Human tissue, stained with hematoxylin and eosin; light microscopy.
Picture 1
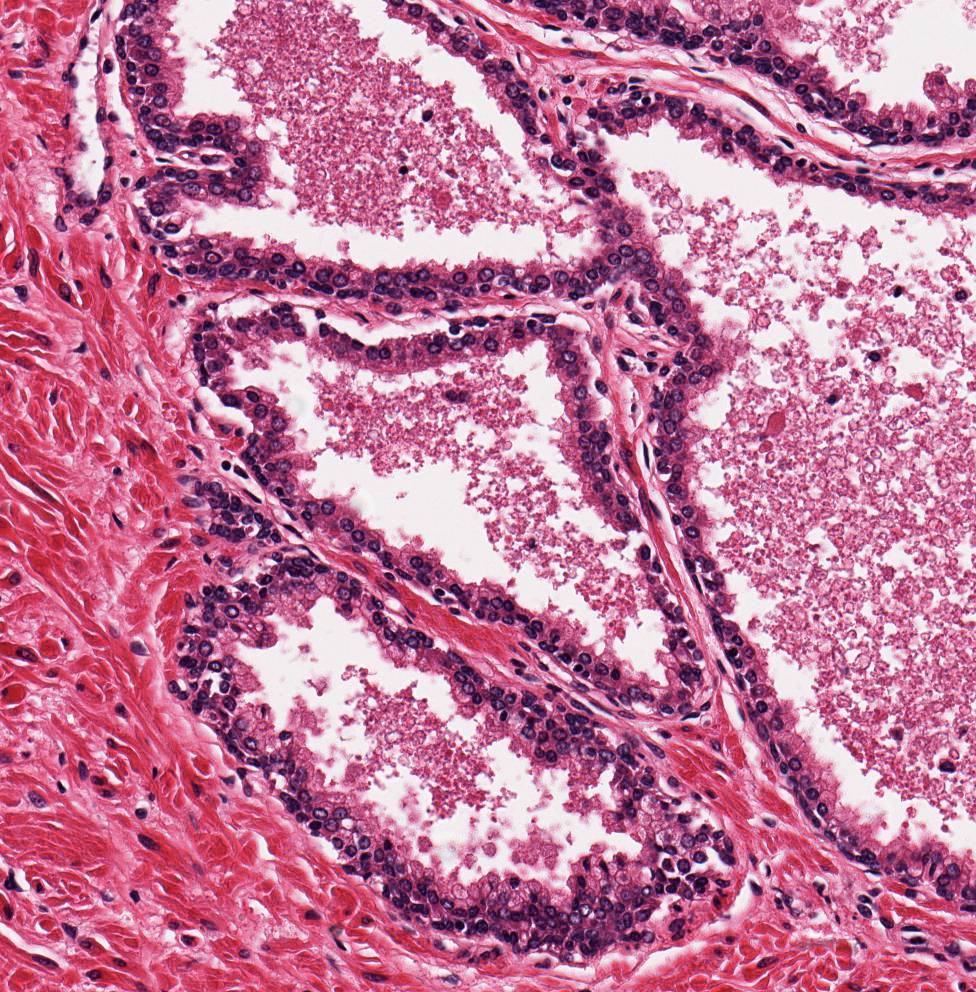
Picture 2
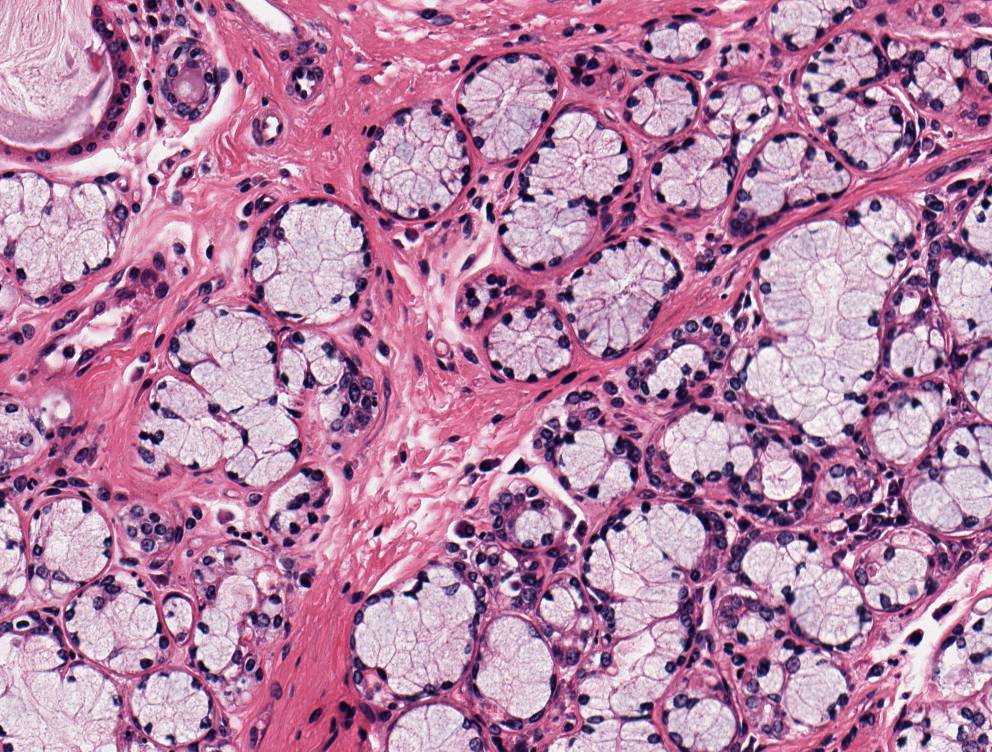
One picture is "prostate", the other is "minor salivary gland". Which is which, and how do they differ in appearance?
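Of the two, picture 1 shows prostate and picture 2 minor salivary gland. The prostate glands are lined by cuboidal to columnar epithelium, with round, dark nuclei near the base and pale pink, finely granular cytoplasm toward the lumen. Most acini of the minor salivary gland consist of cells with pale, foamy, finely vacuolated cytoplasm and dark nuclei flattened against the outer edge of each acinus. Their lumina are narrow slits or barely visible. Thin strands of pink stroma with elongated spindle nuclei separate the prostate glands, and at the left edge bright pink smooth muscle fibres run in interlacing bundles. Between the salivary lobules the stroma is dense pink collagen with scattered spindle-shaped nuclei.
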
